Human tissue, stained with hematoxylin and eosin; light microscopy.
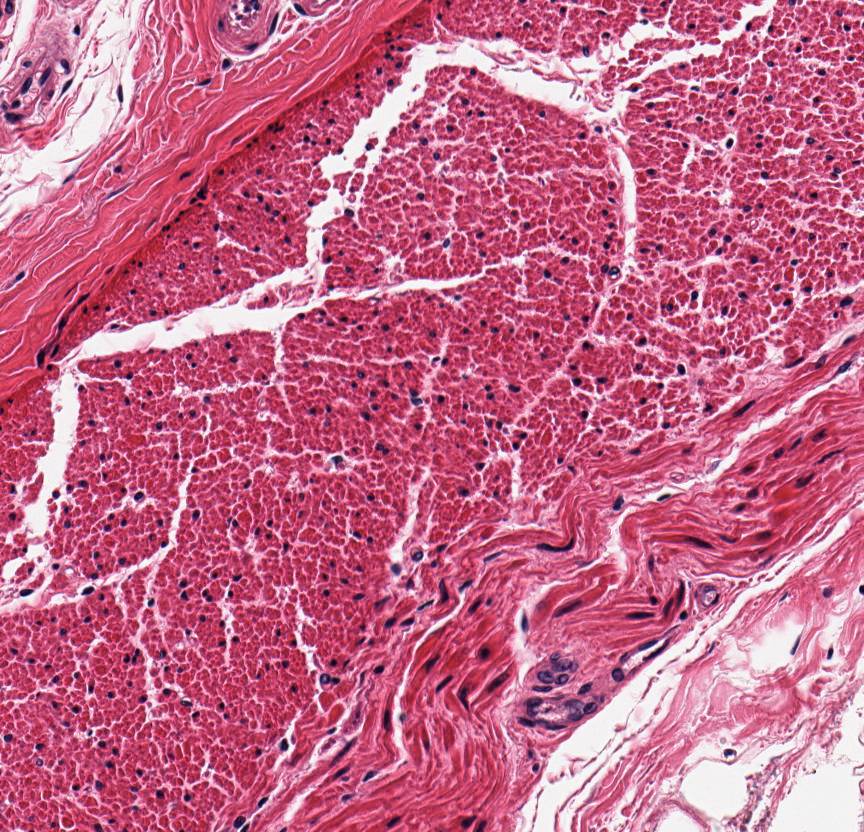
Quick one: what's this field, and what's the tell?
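That's smooth muscle, cut across. The cytoplasm is a deep red-pink, and thin pale connective tissue strands split it into lots of small bundles.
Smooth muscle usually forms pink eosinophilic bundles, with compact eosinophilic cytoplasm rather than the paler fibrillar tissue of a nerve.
Nuclei are small, round and dark, scattered singly among the cells. No epithelium anywhere.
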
